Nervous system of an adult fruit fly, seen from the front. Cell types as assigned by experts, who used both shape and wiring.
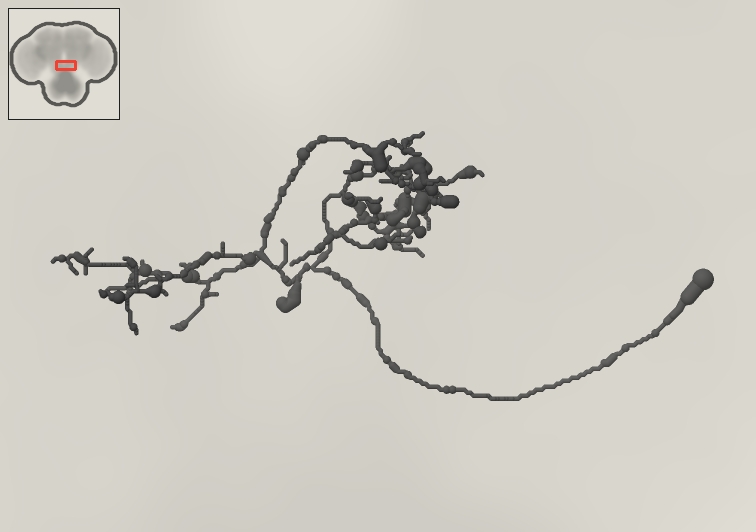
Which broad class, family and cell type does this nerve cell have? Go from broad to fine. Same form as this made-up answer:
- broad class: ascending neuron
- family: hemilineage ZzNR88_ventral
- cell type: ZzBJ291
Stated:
- broad class: central-brain intrinsic neuron
- family: hemilineage TRdm
- cell type: GNG395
